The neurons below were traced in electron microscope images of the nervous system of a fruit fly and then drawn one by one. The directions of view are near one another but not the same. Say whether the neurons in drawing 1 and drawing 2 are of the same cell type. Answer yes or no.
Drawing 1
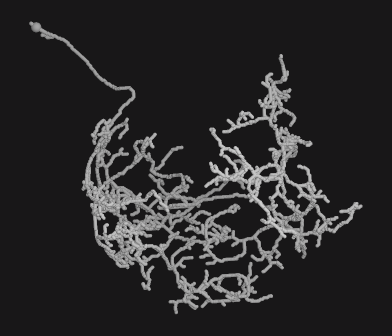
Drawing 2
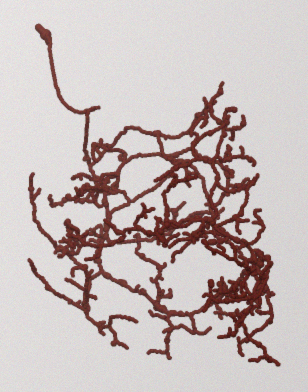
yes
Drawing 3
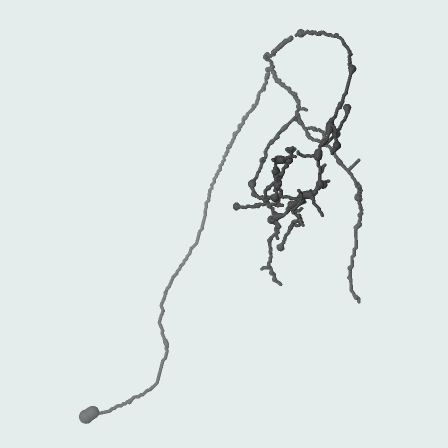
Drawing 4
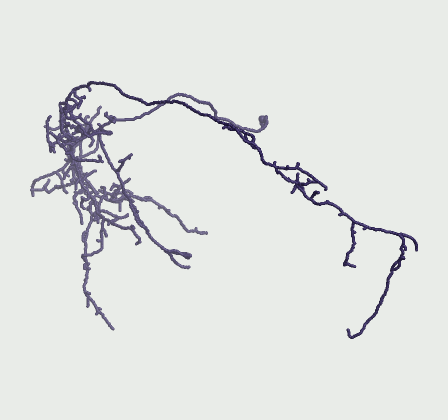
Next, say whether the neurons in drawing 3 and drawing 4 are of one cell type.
no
